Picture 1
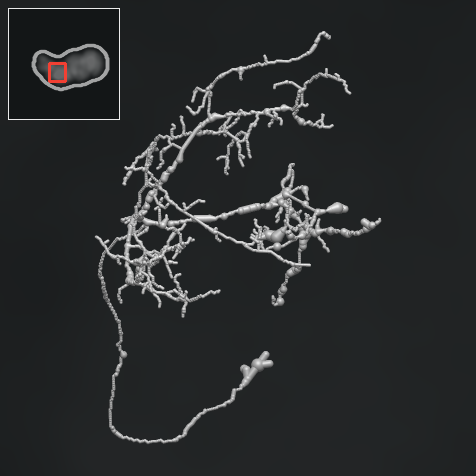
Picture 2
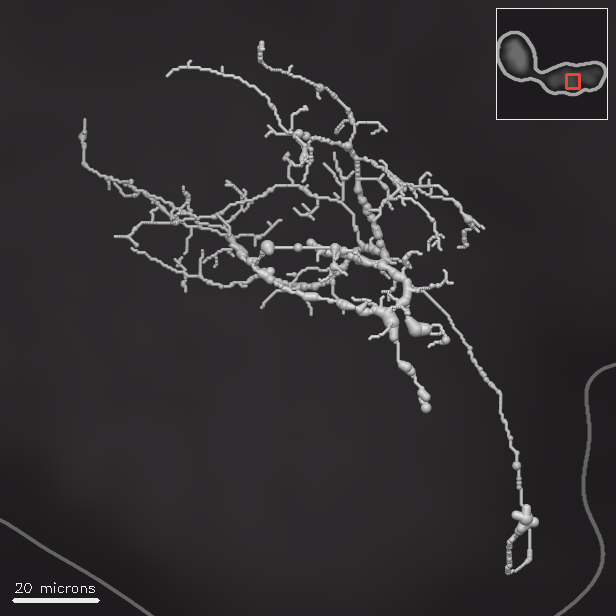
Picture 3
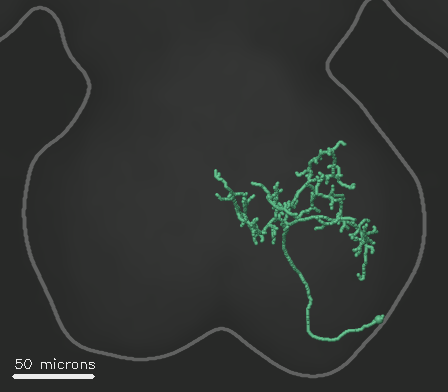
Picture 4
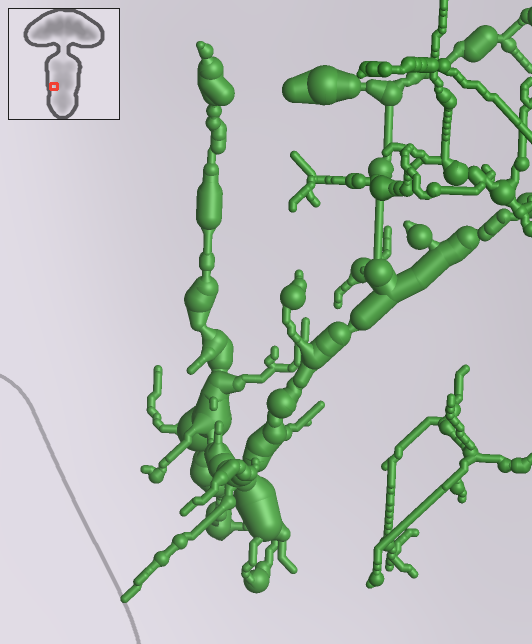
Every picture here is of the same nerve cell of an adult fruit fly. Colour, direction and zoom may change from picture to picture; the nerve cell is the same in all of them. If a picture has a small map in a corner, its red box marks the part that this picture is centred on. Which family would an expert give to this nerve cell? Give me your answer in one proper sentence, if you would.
This nerve cell has hemilineage 21A as its family.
